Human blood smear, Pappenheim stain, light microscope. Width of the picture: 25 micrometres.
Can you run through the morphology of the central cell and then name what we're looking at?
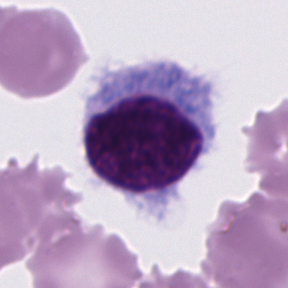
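Instead of a smooth border, this cell has a ragged, frayed edge. Fine hair-like projections stick out from the cytoplasm, most plainly along the top and bottom edges. The cell measures about 14 by 12 micrometres. Its nucleus is a rounded oval of about 10 by 9 micrometres, with no deep indentation or lobes; it lies toward the lower left and fills about 60% of the cell's area. Pale blue cytoplasm forms its widest band above the nucleus. The cell shown is a hairy cell.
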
